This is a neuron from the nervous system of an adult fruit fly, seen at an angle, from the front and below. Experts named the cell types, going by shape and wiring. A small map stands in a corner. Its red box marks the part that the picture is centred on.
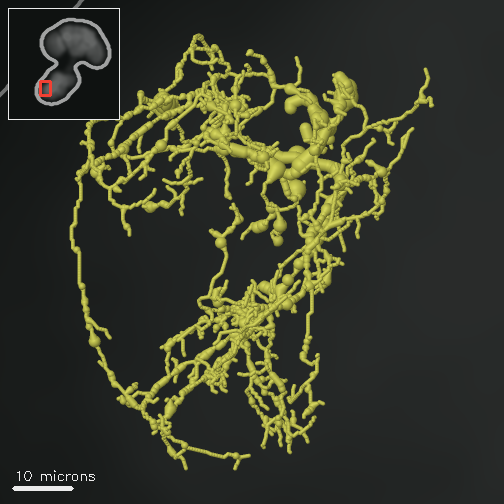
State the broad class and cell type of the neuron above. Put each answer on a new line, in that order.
nerve-cord intrinsic neuron
INXXX268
